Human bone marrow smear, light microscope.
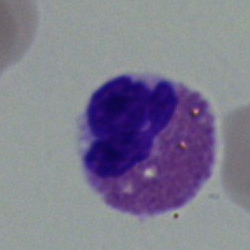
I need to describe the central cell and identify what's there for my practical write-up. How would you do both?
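Looking at this cell, its outline is round and smooth. The nucleus lies toward the left side. Its chromatin is dark purple and densely stained, and I can't make out any nucleoli. This cell is an eosinophil.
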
